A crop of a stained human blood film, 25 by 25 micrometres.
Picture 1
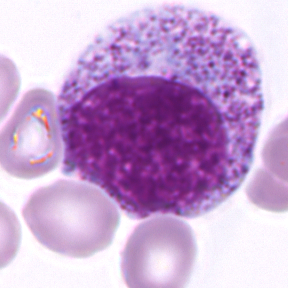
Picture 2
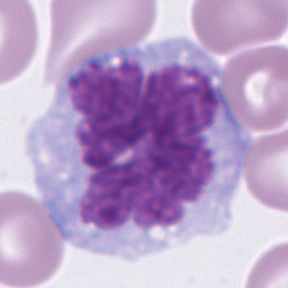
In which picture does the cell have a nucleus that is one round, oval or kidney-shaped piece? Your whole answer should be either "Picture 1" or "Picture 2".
Picture 1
